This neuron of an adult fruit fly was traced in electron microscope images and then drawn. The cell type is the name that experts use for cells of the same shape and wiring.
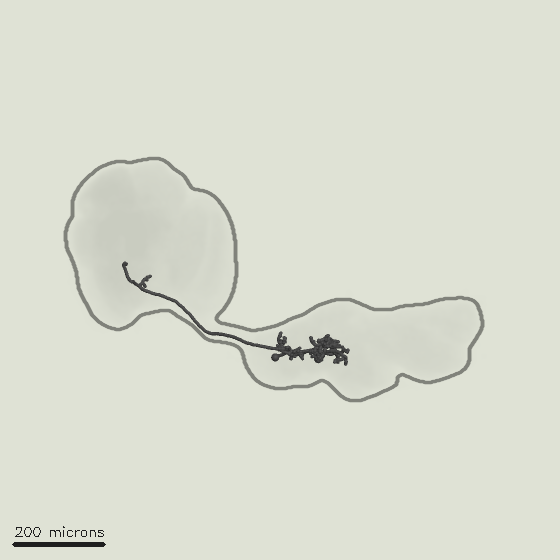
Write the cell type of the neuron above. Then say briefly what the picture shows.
Its cell type is AN08B099_b. Its broad class is ascending neuron. From left to right in the picture it spans about 500 microns. As drawn here it is wider than it is tall.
